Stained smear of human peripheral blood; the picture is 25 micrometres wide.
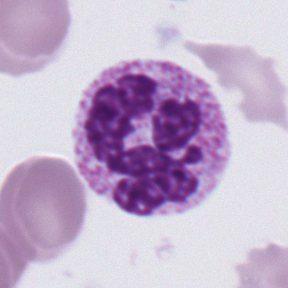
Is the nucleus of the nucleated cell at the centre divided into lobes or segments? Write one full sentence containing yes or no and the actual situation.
Yes, in this cell the nucleus is divided into lobes or segments.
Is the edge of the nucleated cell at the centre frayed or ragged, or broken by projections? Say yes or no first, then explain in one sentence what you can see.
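No. The cell outline is round with a smooth edge.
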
